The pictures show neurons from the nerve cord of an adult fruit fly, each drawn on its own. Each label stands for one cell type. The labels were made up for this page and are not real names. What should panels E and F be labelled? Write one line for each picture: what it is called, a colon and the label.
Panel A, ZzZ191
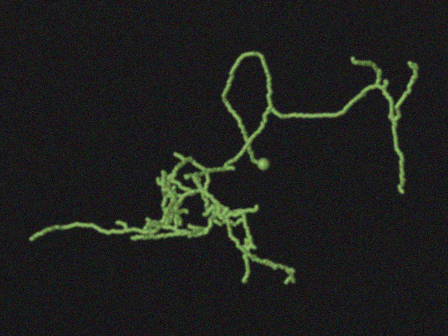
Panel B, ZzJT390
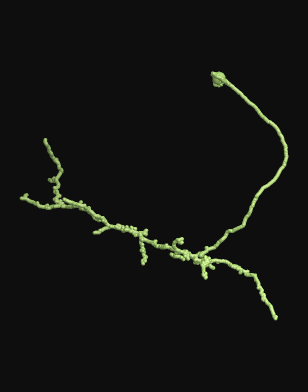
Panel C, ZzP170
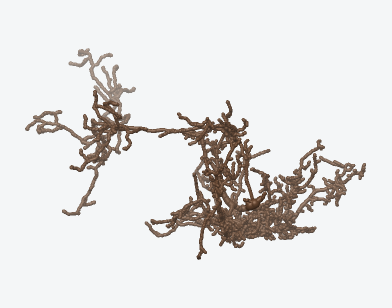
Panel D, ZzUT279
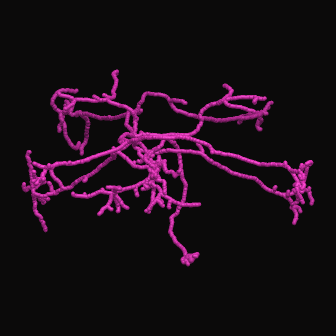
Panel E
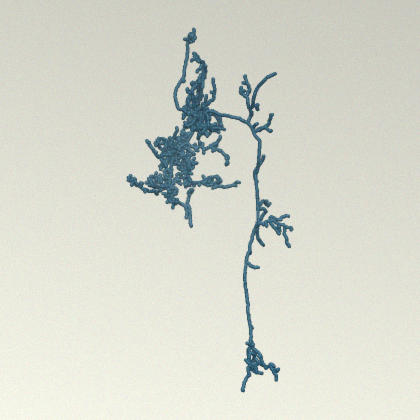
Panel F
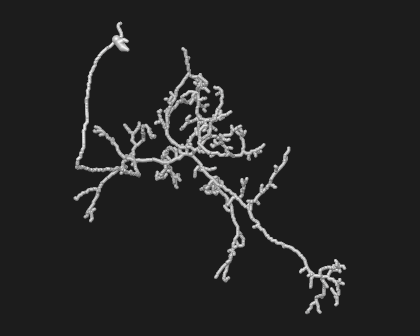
E: ZzP170
F: ZzJT390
